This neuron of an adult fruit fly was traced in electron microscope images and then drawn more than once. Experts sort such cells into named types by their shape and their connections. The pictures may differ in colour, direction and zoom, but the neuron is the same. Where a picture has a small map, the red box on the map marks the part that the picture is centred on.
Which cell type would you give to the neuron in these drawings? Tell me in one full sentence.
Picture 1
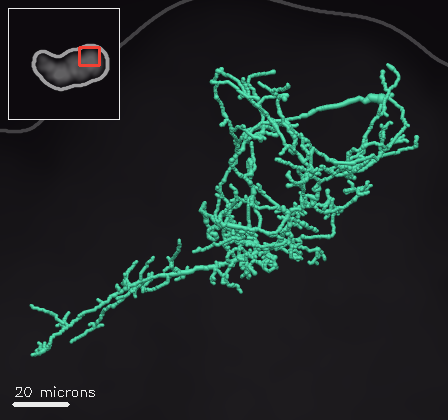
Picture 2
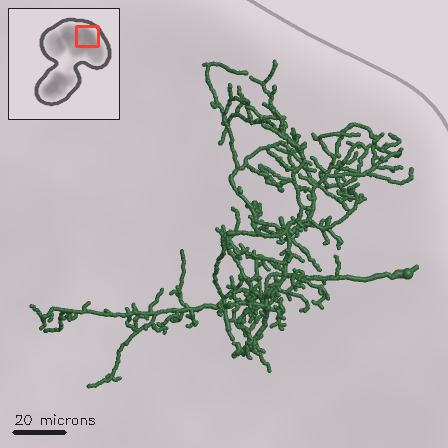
The neuron here is of the cell type SLP321.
